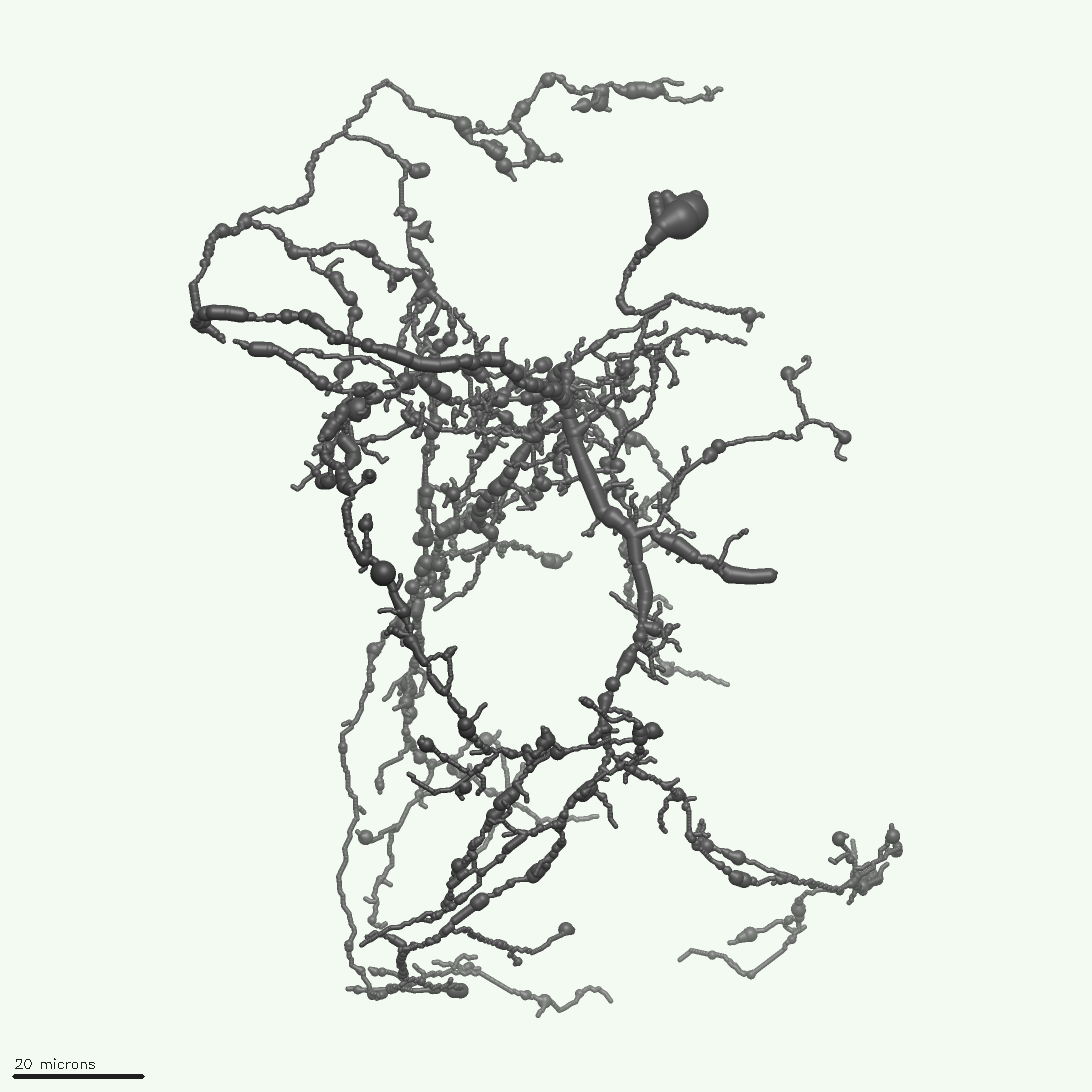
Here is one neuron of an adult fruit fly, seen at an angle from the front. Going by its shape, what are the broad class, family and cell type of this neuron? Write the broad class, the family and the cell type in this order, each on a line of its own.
nerve-cord intrinsic neuron
hemilineage 19A
IN19A027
